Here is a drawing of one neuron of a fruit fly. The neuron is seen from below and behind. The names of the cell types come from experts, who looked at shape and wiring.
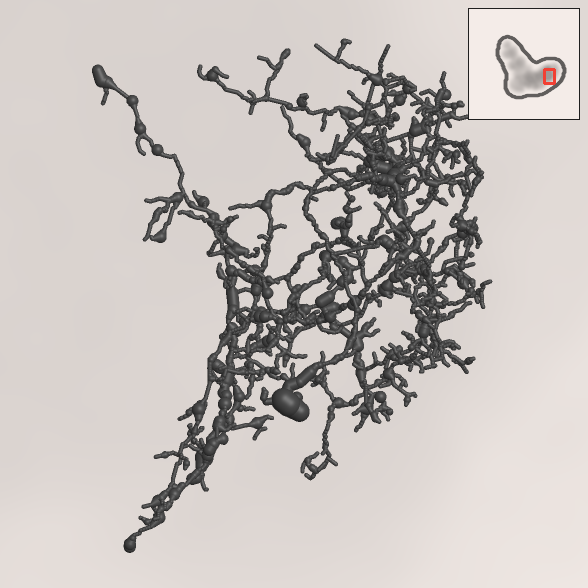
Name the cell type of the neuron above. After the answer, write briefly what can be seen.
Its cell type is AVLP329. This is a central-brain intrinsic neuron. The picture shows more than a hundred branch ends. In this view it is taller than it is wide.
